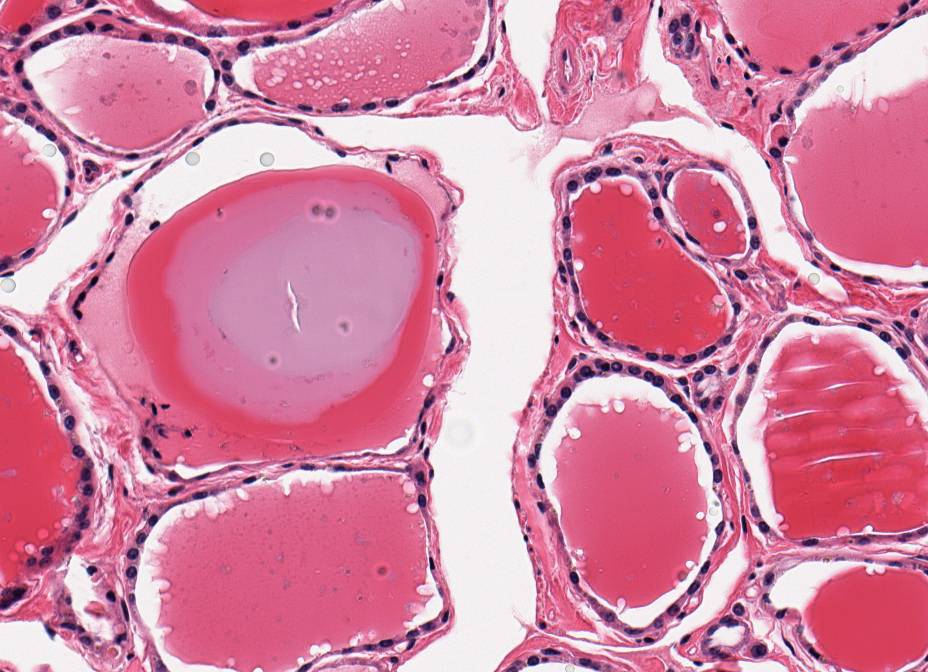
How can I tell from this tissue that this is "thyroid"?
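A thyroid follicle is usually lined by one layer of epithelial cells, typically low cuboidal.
Here the follicles have a single lining layer, flattened to low cuboidal, which fits thyroid.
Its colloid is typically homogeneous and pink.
The large follicle left of centre departs from that: its colloid has a pale central zone inside a darker red rim. Small clear round vacuoles also lie along the colloid edge in many follicles, and thin strands of pink fibrous stroma separate the follicles.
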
